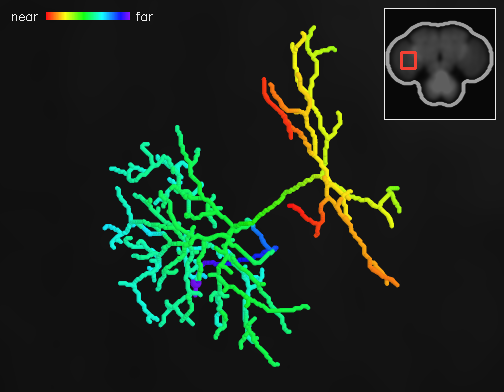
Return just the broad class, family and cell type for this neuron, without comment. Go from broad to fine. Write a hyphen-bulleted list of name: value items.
- broad class: optic-lobe intrinsic neuron
- family: Tlp
- cell type: Tlp11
